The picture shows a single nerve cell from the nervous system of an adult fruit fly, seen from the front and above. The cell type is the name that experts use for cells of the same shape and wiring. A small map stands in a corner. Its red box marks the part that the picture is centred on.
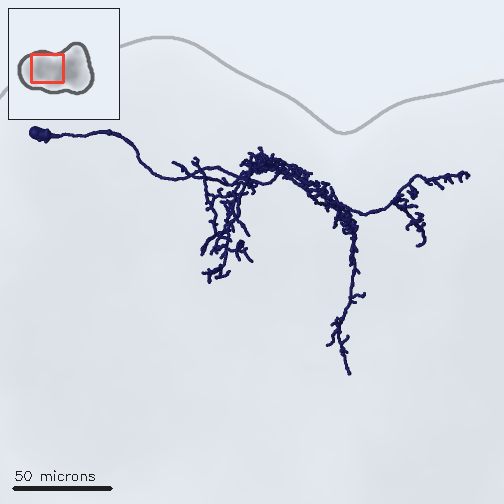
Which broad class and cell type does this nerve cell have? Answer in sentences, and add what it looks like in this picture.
This is a central-brain intrinsic neuron. The cell type is ATL011. By the scale bar it is about 250 microns wide in this view. The picture shows dozens of branch ends.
